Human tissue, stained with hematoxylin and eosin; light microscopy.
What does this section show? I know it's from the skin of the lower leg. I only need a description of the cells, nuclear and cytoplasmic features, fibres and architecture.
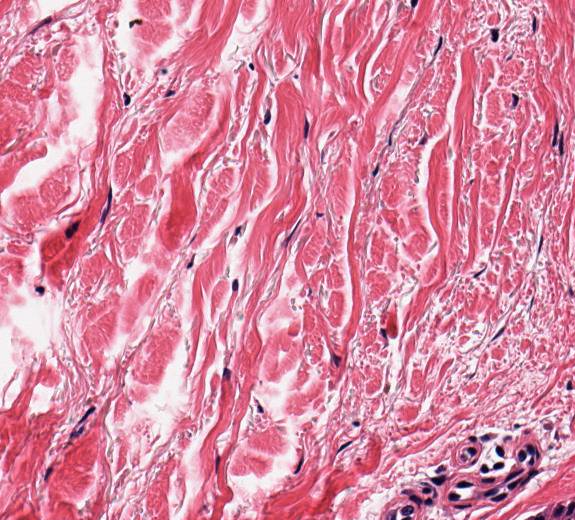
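Closely packed, strongly eosinophilic elongated fibres fill nearly the whole field. Between them lie sparse nuclei, dark and elongated, each one lying singly. Fat cells are absent from the field, and no epithelium is present anywhere.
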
